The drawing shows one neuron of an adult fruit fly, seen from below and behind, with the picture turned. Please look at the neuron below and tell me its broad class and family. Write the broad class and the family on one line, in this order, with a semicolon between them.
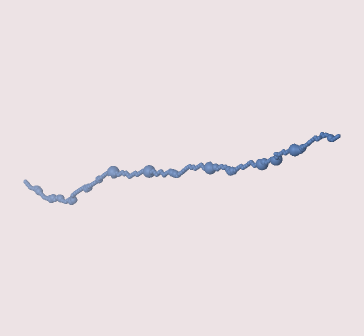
sensory neuron entering the brain; class mechanosensory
